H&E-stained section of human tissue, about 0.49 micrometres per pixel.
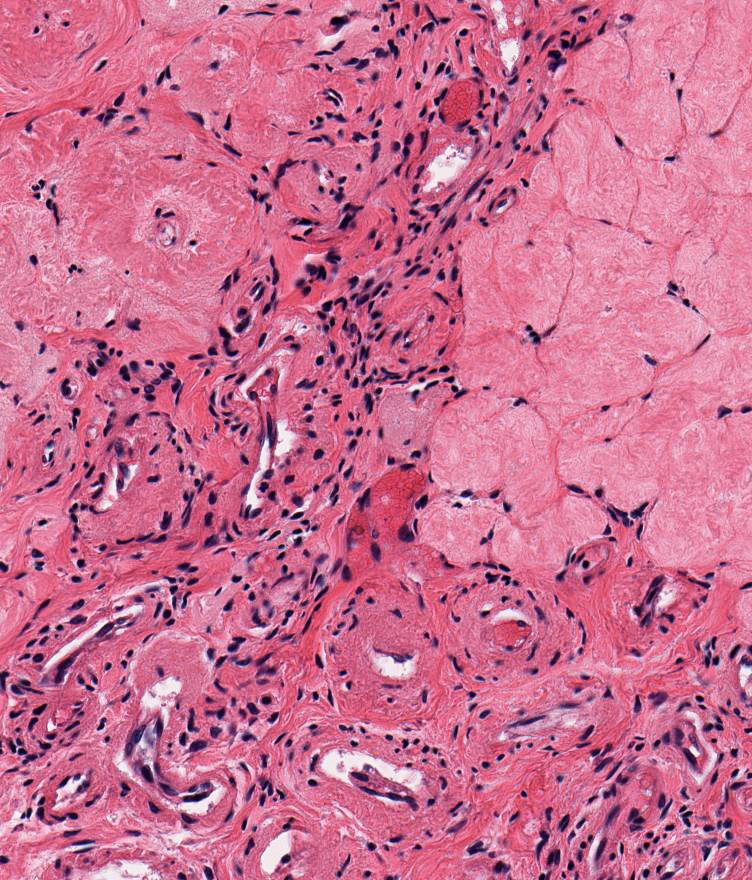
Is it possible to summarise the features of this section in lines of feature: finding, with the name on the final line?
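Vessels: numerous, small, thick-walled, crowded through central and lower field
Vessel walls: concentric layers of pink collagen around lumen
Upper right: pale pink, almost acellular lobules of homogeneous material, fine clefts between
Cells between vessels: spindle cells, elongated dark nuclei
Name: ovary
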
